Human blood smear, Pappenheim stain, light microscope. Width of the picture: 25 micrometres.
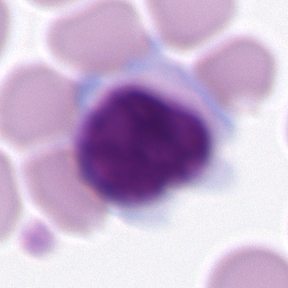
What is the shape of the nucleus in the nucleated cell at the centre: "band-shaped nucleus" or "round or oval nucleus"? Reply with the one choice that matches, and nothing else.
Round or oval nucleus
